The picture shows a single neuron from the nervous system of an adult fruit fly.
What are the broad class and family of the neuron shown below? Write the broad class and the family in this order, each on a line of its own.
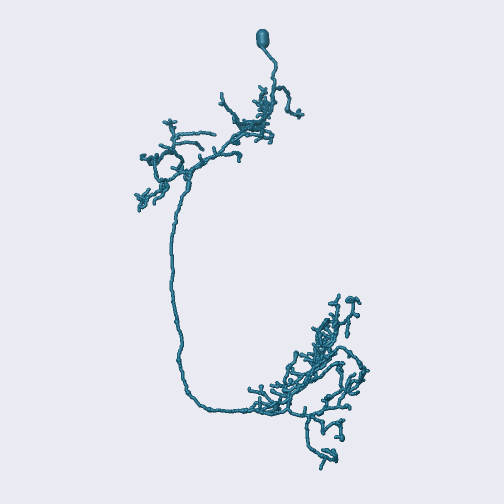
central-brain intrinsic neuron
hemilineage DL1_dorsal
